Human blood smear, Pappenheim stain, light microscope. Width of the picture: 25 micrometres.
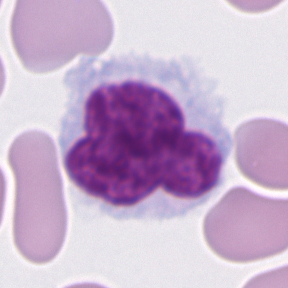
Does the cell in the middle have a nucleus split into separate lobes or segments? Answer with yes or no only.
Yes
